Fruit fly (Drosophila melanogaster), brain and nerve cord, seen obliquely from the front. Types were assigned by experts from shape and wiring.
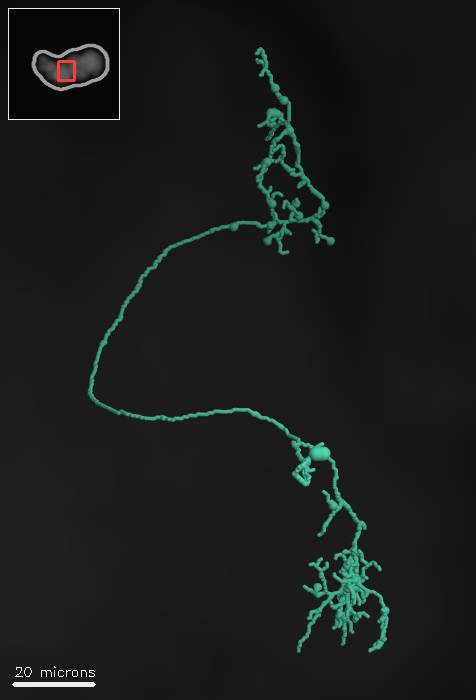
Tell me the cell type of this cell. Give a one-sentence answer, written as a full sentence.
This neuron is included in the cell type Tm31.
